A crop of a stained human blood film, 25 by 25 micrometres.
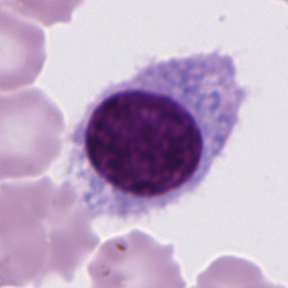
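Hairy cell in the middle of this stained peripheral blood smear. You'll notice the nucleus sits off-centre toward the lower left, round in outline and about 10 micrometres across. Its chromatin is dark purple and densely clumped. The cytoplasm has a mottled, finely speckled look, without distinct red granules. And the cytoplasmic margin is frayed and ragged rather than smooth.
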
